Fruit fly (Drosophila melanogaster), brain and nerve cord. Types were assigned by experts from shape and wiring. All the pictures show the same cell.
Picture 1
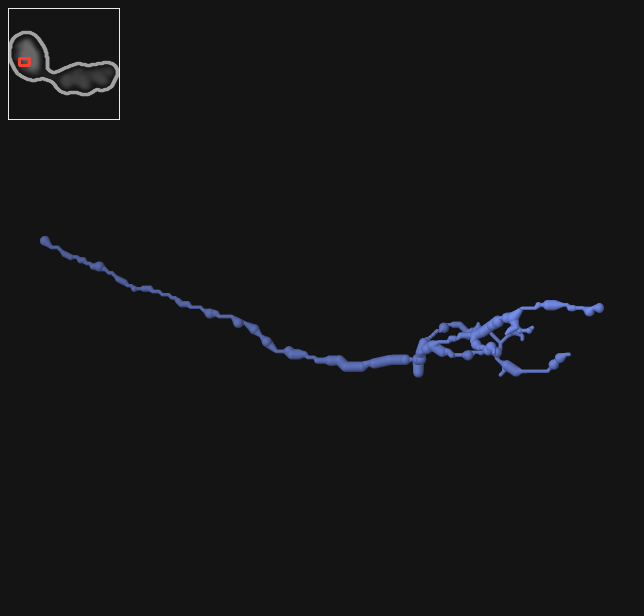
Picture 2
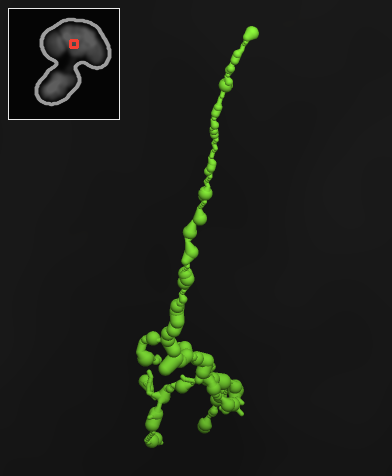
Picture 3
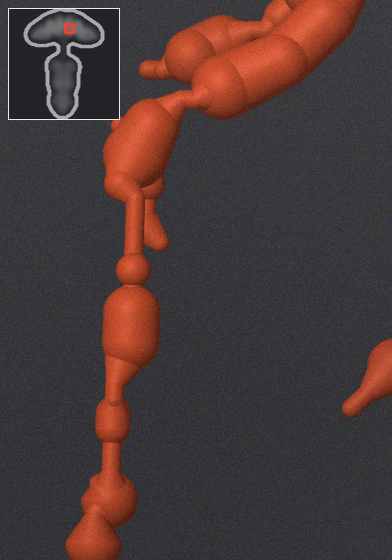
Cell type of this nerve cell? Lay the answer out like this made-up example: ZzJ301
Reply: JO-EV2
